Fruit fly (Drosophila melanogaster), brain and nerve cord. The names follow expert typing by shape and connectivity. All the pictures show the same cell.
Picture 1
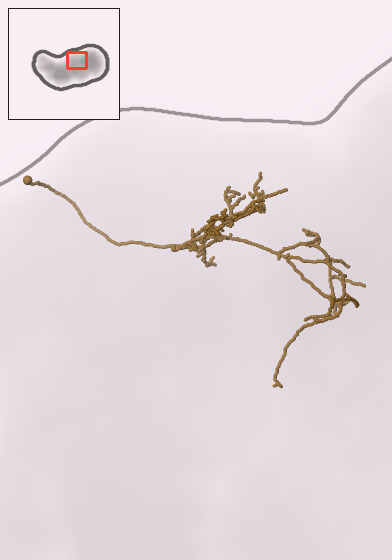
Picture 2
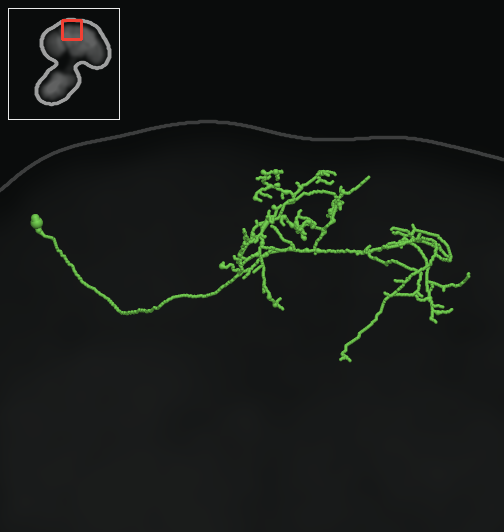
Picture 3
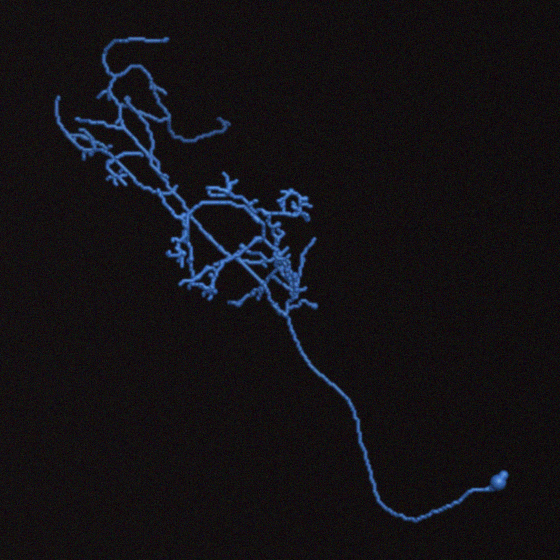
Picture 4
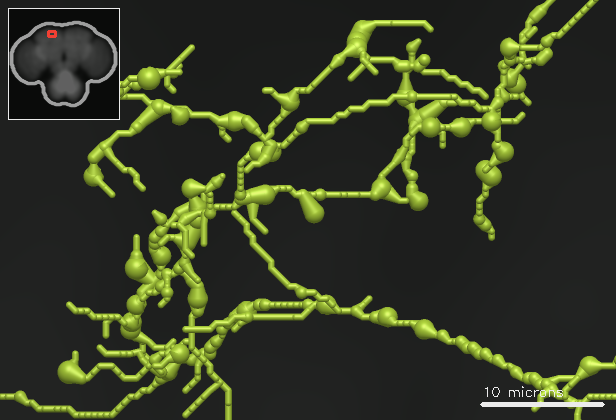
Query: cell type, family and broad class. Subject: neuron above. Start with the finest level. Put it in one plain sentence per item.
Type CB3396 of hemilineage SLPad1_posterior, a central-brain intrinsic neuron.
